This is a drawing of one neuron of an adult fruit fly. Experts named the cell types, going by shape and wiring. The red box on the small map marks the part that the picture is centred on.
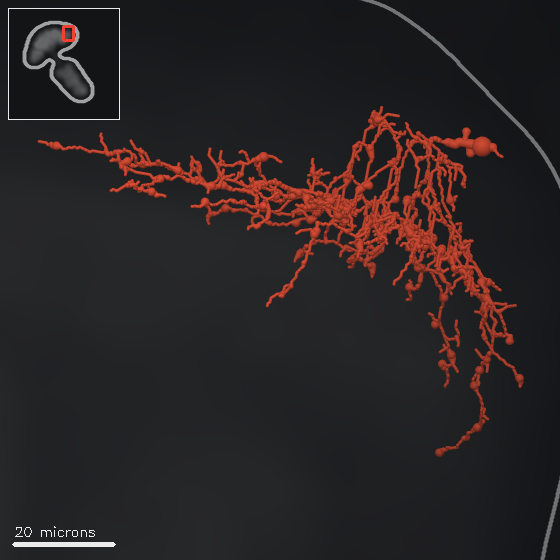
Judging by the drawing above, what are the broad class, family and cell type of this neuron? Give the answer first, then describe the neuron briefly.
Its broad class is optic-lobe intrinsic neuron. The family is Dm. Its cell type is Dm20. Its cell body lies at the upper right of the picture. By the scale bar it is about 95 microns wide in this view. More than a hundred branch ends can be seen.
